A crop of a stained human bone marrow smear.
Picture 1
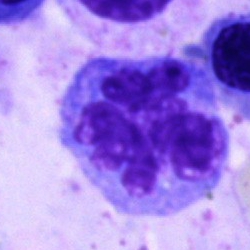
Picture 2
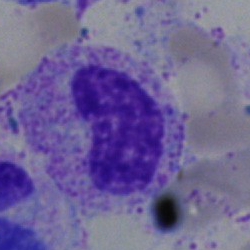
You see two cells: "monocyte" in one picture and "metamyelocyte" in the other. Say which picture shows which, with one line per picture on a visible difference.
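The cell in picture 1 is a monocyte. The cytoplasm shows no distinct granules.
The cell in picture 2 is a metamyelocyte. Many fine purple granules are scattered throughout the cytoplasm.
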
